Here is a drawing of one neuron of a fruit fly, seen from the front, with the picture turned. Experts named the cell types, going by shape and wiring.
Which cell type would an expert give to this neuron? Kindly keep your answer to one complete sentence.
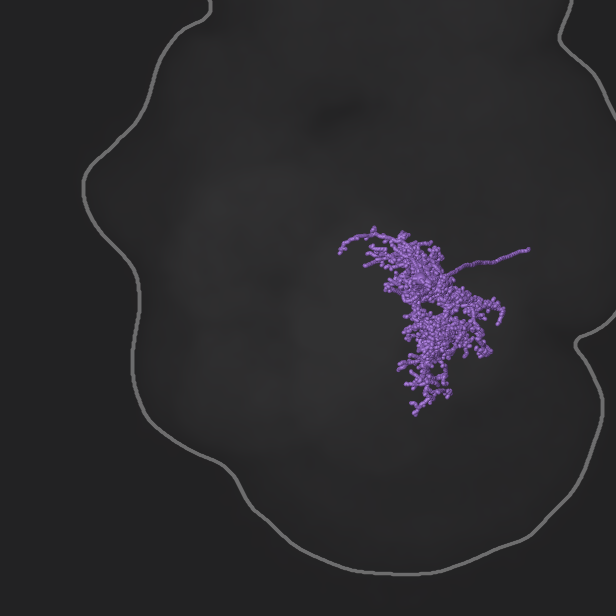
By its cell type, the neuron is MNad63.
